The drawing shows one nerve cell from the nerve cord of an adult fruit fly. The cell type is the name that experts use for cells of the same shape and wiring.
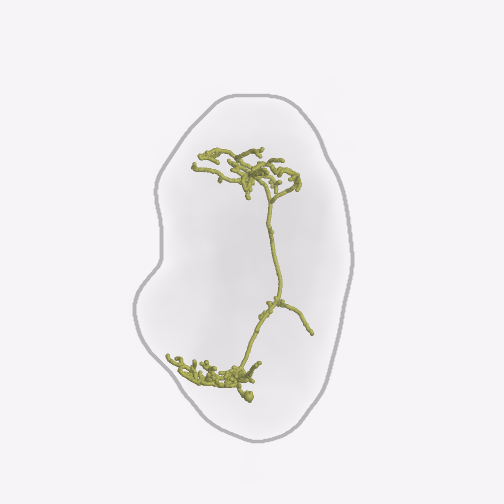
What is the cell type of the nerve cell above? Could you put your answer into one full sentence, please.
This nerve cell is classified under the cell type IN18B031.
